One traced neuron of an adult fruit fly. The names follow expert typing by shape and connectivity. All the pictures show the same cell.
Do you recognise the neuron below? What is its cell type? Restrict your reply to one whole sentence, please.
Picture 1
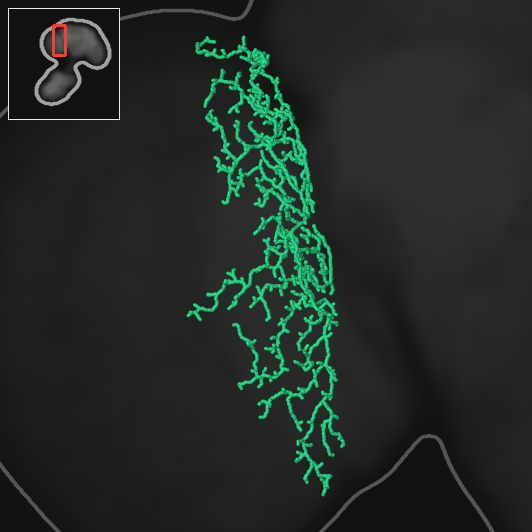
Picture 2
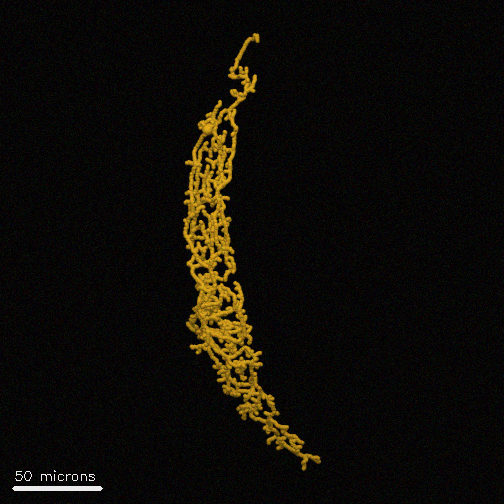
The cell type to which this neuron belongs is Dm20.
